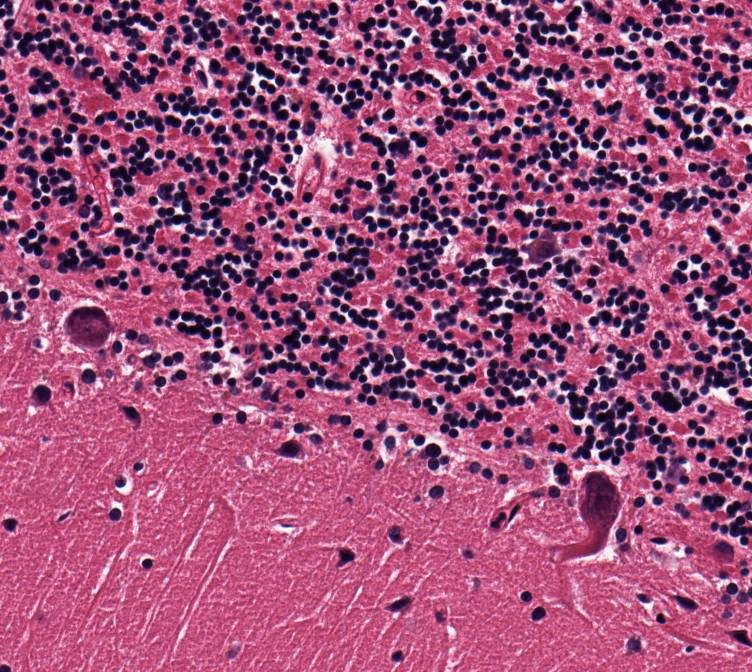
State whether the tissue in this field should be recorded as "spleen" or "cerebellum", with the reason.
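This is cerebellum, not spleen. Small, round, deeply basophilic nuclei with almost no visible cytoplasm fill the upper part as a dense layer.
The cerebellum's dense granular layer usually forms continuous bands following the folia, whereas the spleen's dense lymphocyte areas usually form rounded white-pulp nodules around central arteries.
Beneath it lies a pale pink, finely fibrillar neuropil with only scattered small dark nuclei.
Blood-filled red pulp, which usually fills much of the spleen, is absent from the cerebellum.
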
